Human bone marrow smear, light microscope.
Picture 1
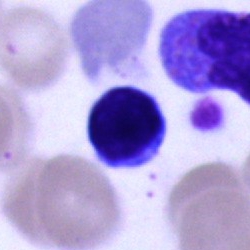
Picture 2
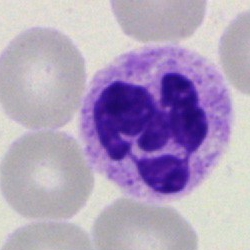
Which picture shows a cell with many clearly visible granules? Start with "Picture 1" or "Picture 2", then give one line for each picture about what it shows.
Picture 2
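What picture 1 shows: No granules are seen in the cytoplasm.
What picture 2 shows: Fine purple granules are scattered throughout the cytoplasm.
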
